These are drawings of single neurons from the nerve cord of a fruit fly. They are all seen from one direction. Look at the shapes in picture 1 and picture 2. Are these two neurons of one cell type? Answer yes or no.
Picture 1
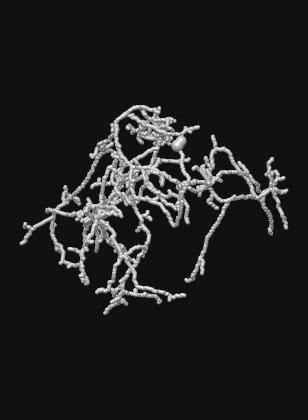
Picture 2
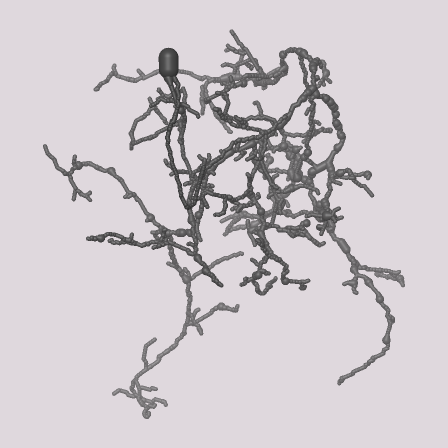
yes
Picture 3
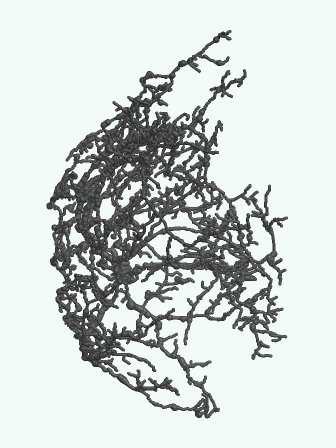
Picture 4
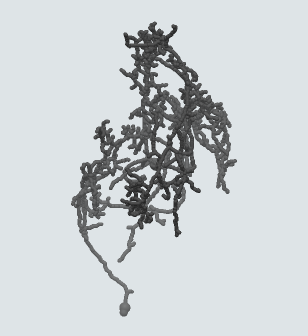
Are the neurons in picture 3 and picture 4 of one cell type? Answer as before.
yes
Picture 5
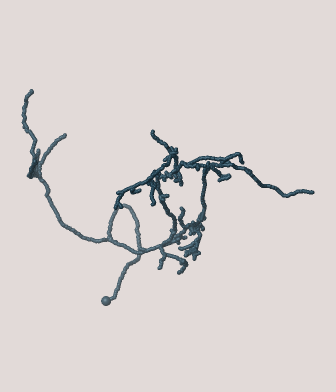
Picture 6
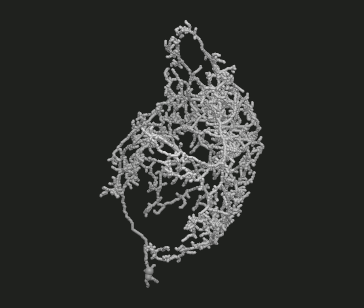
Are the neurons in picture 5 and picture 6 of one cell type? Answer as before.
no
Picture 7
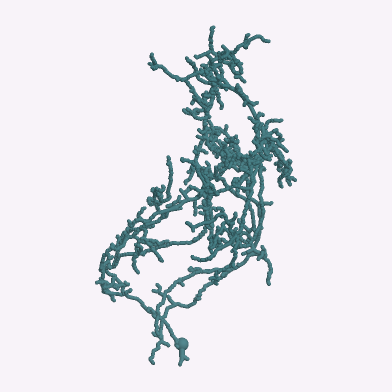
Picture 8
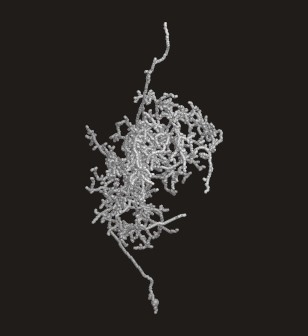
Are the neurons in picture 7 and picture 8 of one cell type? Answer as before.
yes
